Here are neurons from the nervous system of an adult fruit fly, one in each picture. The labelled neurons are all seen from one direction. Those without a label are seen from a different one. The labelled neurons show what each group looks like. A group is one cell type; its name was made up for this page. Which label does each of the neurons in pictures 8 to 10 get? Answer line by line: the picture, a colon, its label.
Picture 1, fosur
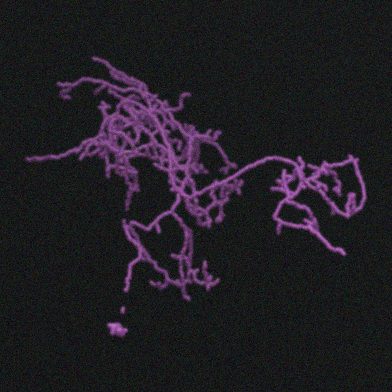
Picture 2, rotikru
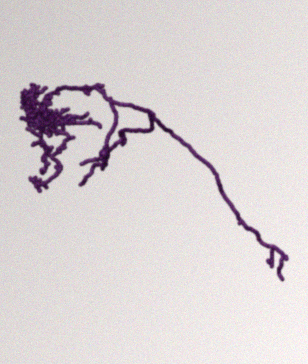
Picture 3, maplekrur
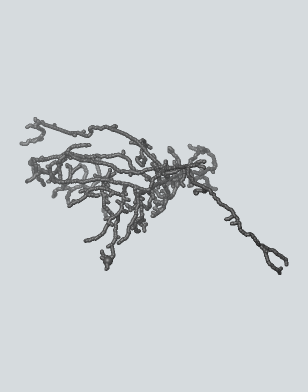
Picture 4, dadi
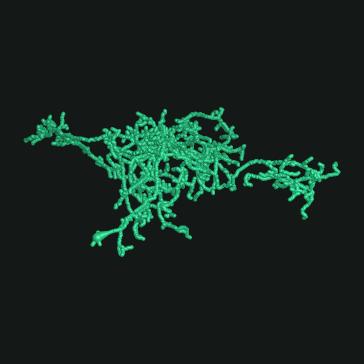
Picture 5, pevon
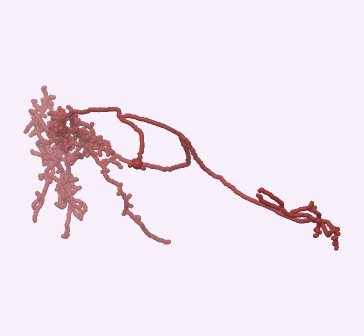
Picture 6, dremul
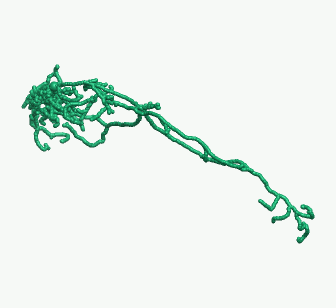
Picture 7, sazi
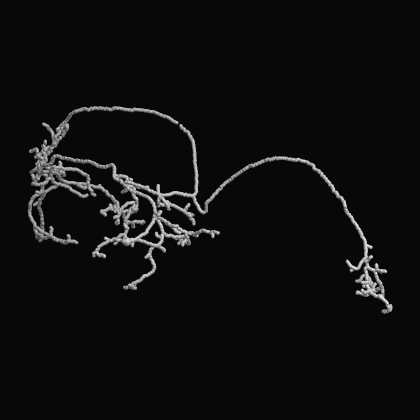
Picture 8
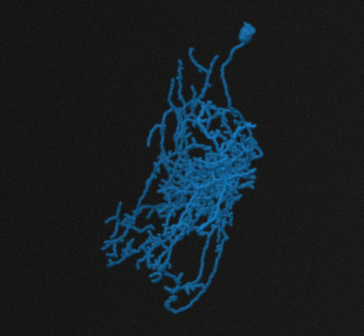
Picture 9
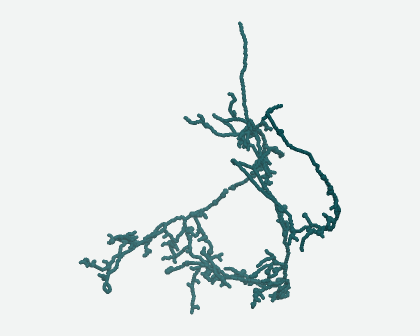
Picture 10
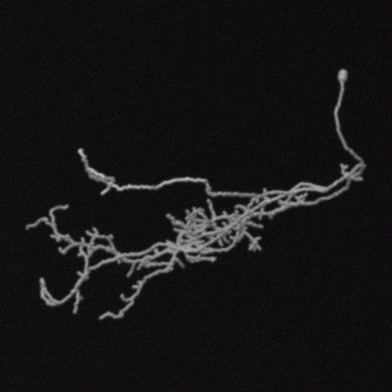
8: dadi
9: sazi
10: rotikru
